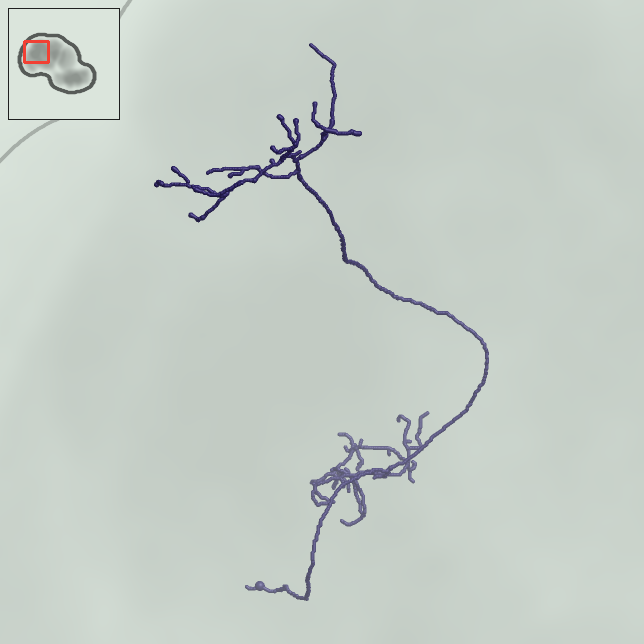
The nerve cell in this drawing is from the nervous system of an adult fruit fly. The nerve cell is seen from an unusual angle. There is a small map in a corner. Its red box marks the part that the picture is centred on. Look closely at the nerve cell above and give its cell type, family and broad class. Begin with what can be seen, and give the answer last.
The cell body is at the bottom of the picture. As drawn here it is taller than it is wide. Its cell type is M_vPNml77. Its family is hemilineage ALv1. This is a central-brain intrinsic neuron.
